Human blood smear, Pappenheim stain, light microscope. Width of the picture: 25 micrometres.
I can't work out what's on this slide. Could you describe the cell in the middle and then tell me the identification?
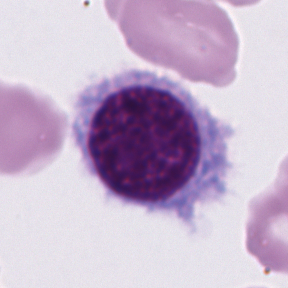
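The border of the cell is ragged, with fine hair-like projections along most of its edge. The nucleus is round in outline, about 10 micrometres across, and fills about 60% of the cell's area. It lies off-centre, so the cytoplasm forms a broader band on the right and lower side. The chromatin stains dark purple and is clumped, with small paler spaces between the clumps. The cytoplasm is pale blue-grey. This is a hairy cell.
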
